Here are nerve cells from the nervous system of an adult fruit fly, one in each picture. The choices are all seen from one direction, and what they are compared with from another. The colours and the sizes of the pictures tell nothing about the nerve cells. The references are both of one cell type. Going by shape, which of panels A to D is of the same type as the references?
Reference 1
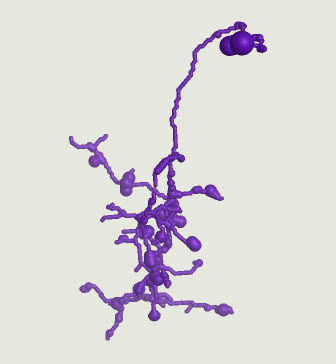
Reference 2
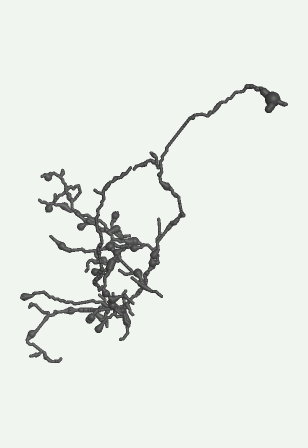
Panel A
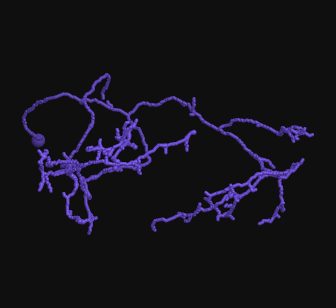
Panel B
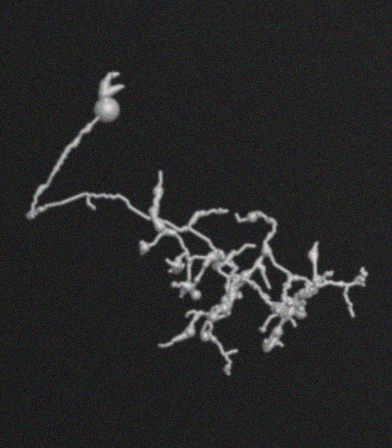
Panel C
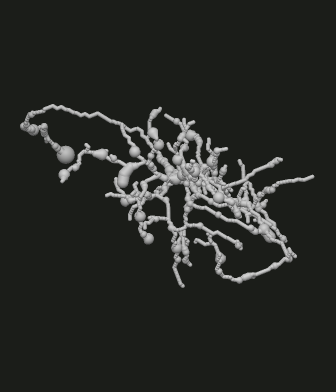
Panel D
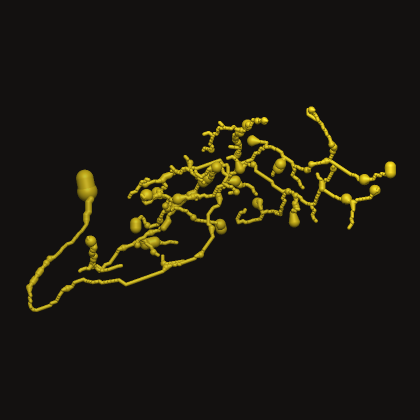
Panel B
